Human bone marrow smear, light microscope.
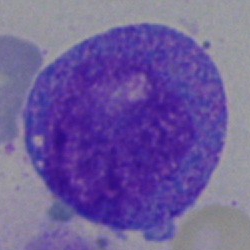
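Promyelocyte, centre of field, stained human bone marrow smear. Cytoplasm: thin rim, deep blue. Chromatin finely stippled, not clumped into coarse blocks. Small pinkish-purple specks scattered over the whole cell. Small pale blue blebs bulge from the lower cell edge.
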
